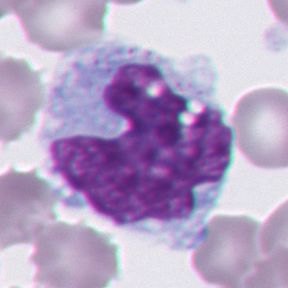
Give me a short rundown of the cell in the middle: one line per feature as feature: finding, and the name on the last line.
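Nucleus: one continuous folded mass, no separate lobes
Chromatin: fine, lacy and stranded, not coarse dark blocks
Cytoplasm: faint, fine purplish speckling, no coarse granules
Dots: three small bright clear dots over the upper right of the nucleus
Name: monocyte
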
